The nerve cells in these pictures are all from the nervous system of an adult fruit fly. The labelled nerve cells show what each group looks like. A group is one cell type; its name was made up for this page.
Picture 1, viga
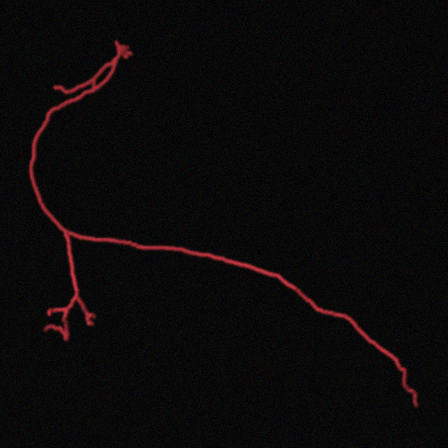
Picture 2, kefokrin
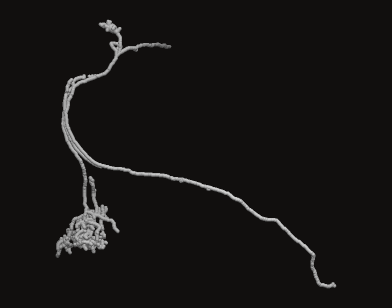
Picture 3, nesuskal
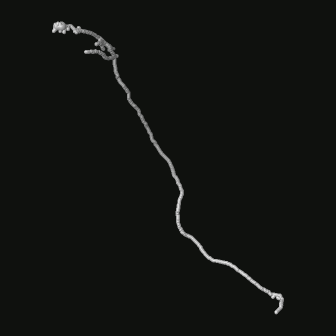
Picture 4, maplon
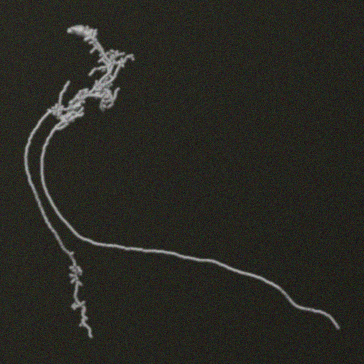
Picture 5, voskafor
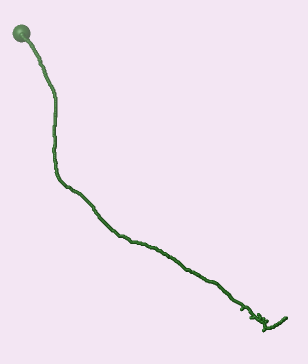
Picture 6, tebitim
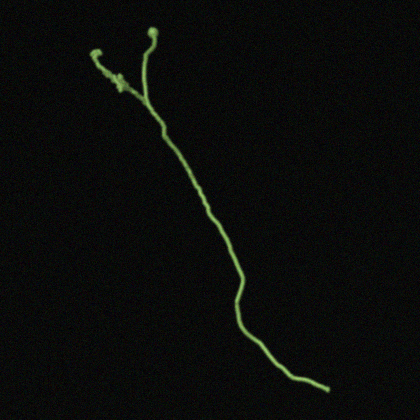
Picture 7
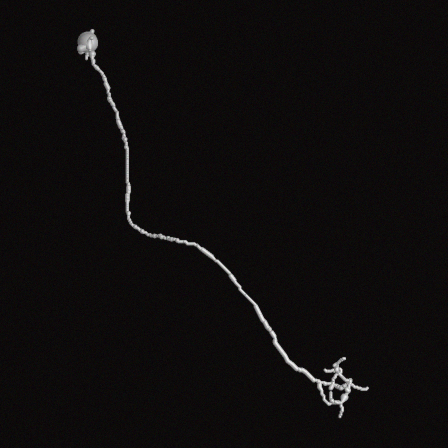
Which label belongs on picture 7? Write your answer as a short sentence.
It belongs to voskafor.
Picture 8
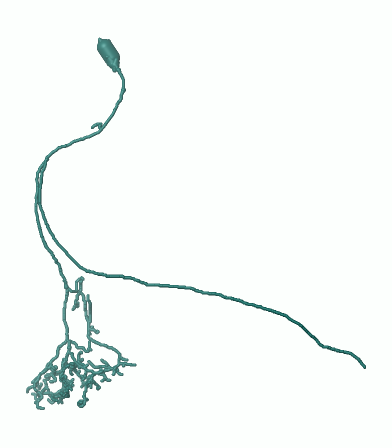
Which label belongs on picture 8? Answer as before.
It belongs to kefokrin.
